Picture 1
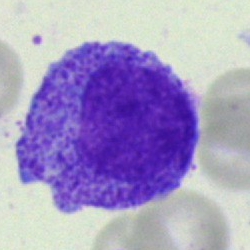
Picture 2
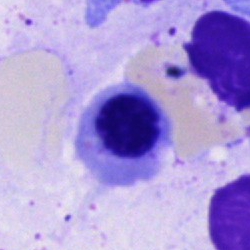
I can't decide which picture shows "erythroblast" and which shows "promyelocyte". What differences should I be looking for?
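So, the promyelocyte is in picture 1, and the erythroblast is in picture 2. The chromatin is where they part most plainly. In the promyelocyte the nucleus stains a deep, fairly even purple, without clear separation into coarse clumps.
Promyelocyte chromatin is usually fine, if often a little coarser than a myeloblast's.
In the erythroblast the chromatin is dark purple and densely clumped.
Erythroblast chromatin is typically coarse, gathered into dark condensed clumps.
Then there are granules: in the promyelocyte some lie scattered even over the surface of the nucleus.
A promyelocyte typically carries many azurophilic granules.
The erythroblast's nucleus shows no nucleoli, and its cytoplasm has no vacuoles.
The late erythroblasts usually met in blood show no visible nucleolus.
The outlines differ a little too: the erythroblast is round and smooth, while the promyelocyte is roughly round but ragged along its lower left edge.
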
